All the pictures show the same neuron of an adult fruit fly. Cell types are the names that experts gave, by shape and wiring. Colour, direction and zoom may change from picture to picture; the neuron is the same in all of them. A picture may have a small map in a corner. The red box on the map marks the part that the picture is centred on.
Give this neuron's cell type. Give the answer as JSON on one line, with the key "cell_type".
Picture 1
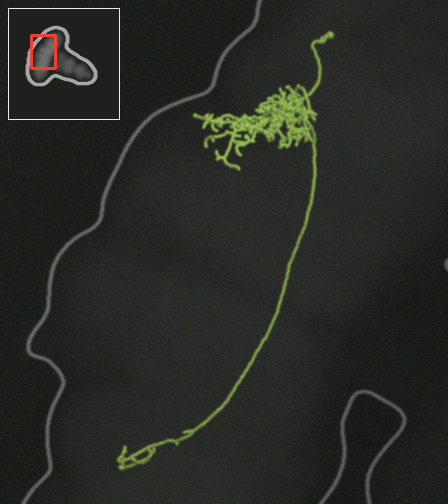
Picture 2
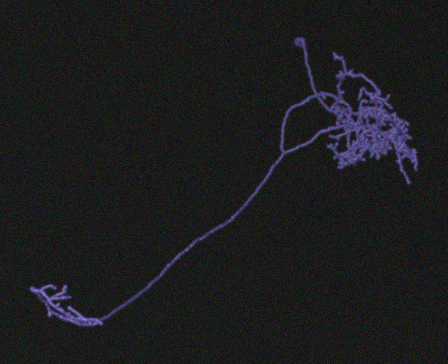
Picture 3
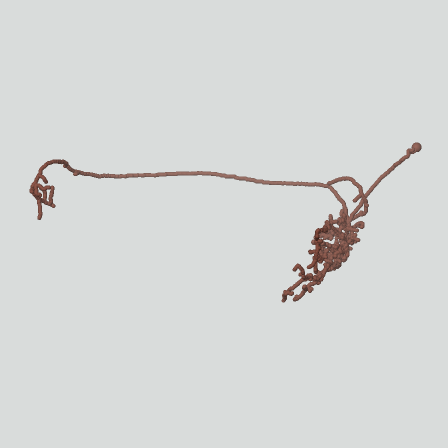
{"cell_type": "CB1695"}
